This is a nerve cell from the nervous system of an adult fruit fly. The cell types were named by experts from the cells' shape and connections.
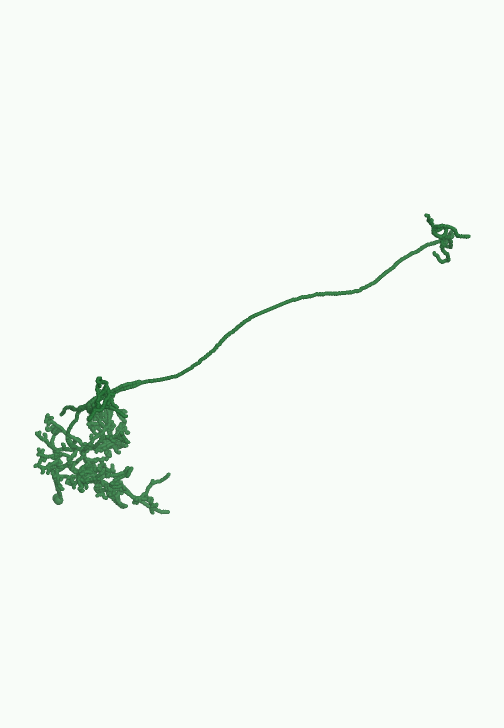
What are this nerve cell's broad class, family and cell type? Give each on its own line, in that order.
central-brain intrinsic neuron
hemilineage VLPl&p2_lateral
AVLP139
